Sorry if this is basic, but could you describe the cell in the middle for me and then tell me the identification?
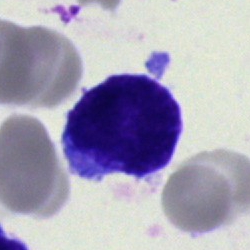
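Look first at the nucleus: it fills most of the cell, its chromatin dense and a deep dark purple. Now find the cytoplasm, a scant rim seen mainly at the lower left, stained a paler blue-violet than the nucleus. What you're looking at is a blast.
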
